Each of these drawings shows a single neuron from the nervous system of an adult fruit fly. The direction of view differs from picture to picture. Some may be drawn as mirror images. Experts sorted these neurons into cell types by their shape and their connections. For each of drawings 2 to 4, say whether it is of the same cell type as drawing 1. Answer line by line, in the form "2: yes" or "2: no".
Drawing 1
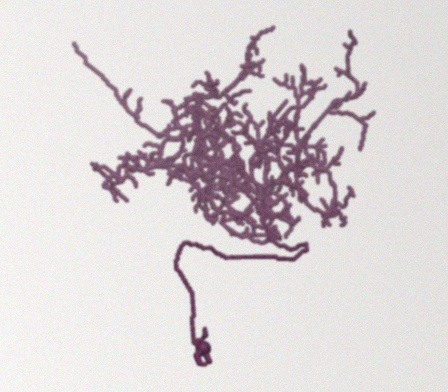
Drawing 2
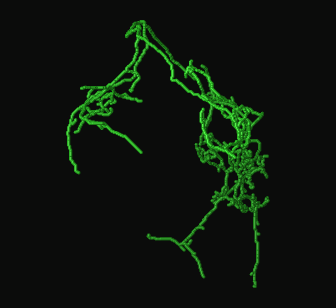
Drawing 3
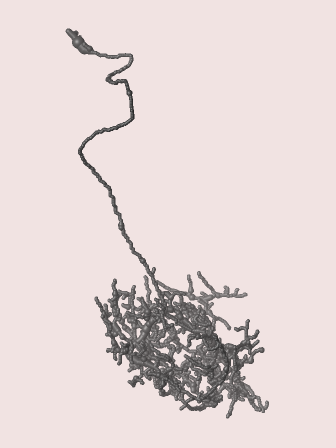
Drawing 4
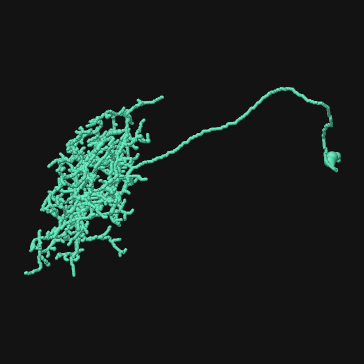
2: no
3: yes
4: yes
